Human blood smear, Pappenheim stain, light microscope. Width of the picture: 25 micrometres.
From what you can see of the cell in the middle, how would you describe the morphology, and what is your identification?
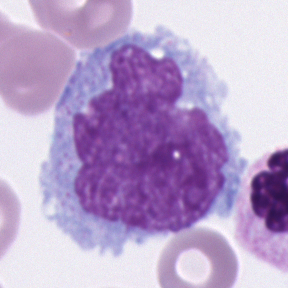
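The nucleus is irregular and folded, with a lobe bulging upward at the top, and it shows no distinct nucleoli. Fine, dust-like pinkish-purple granules lie in the cytoplasm. The cell border is ragged and frayed rather than smooth. The cell in the middle is a monocyte.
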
